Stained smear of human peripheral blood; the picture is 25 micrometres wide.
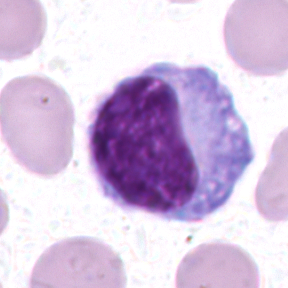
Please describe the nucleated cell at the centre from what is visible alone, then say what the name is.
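In the nucleated cell at the centre, the nucleus lies off-centre toward the left side. No nucleolus is visible within it. On the right side of the nucleus, the cytoplasm forms a crescent free of coarse granules. It is a plasma cell.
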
